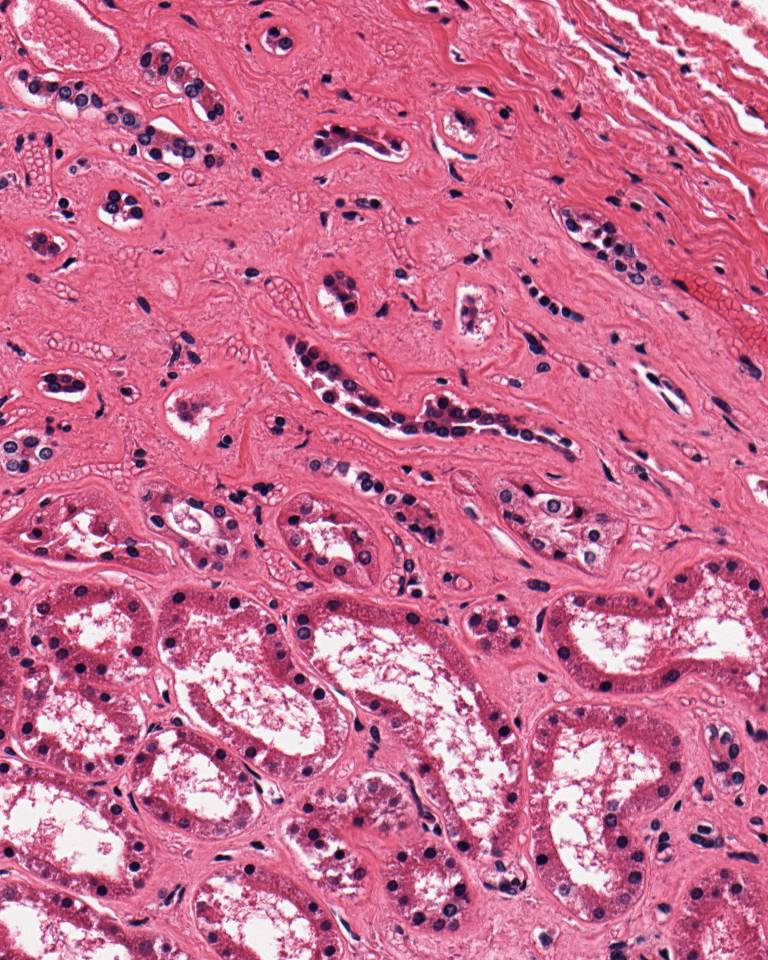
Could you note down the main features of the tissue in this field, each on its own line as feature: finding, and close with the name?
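Layout: packed tubules below; dense stroma with scattered small tubules above
Lower tubules: single layer of cuboidal cells, abundant granular eosinophilic cytoplasm
Lower nuclei: round, evenly spaced, single row
Upper tubules: small cells, scant cytoplasm, dark round nuclei
Tissue: renal cortex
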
